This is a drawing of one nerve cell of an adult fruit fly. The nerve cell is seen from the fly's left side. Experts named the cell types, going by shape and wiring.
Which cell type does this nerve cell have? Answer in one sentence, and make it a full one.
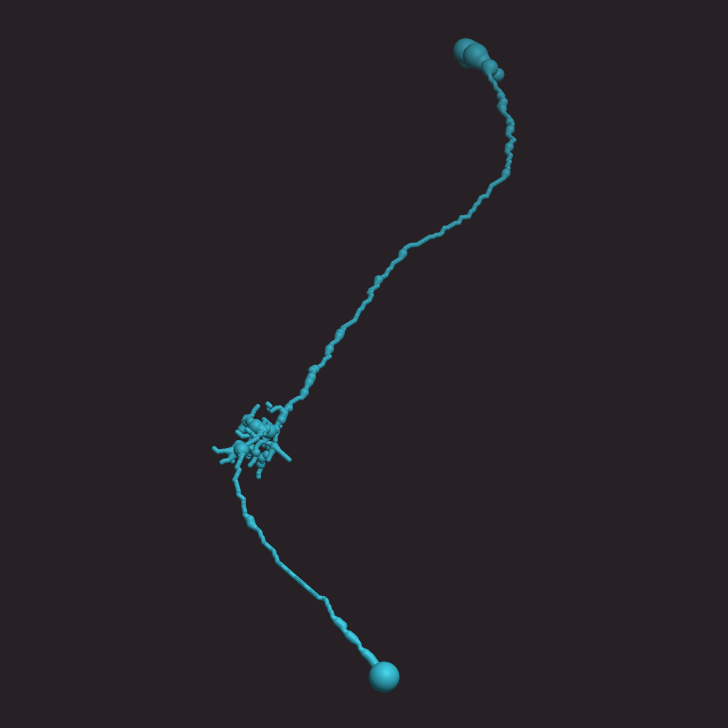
Typed by cell type, the nerve cell is Tm9.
